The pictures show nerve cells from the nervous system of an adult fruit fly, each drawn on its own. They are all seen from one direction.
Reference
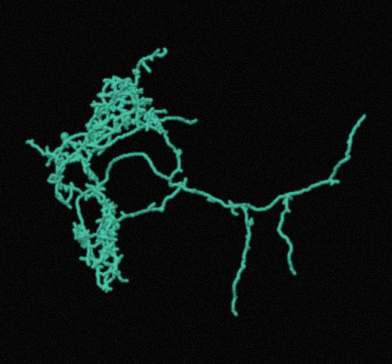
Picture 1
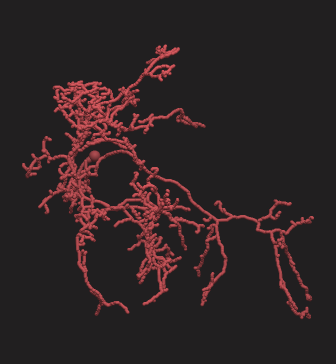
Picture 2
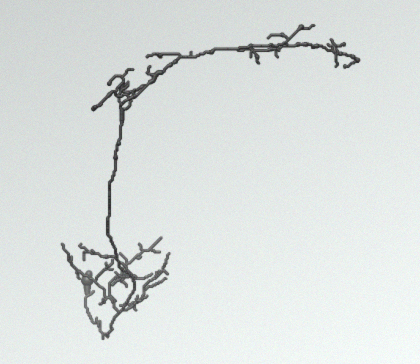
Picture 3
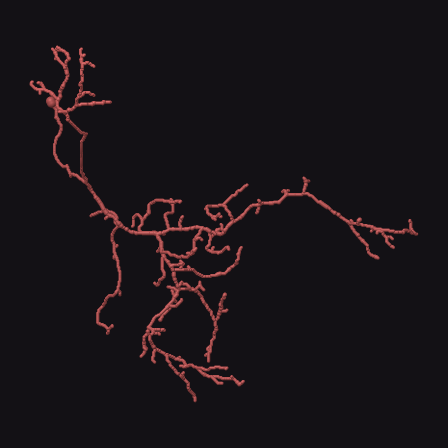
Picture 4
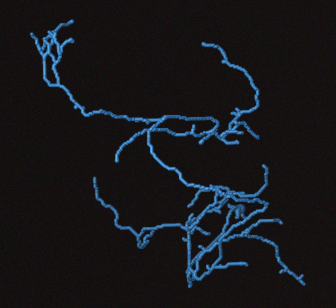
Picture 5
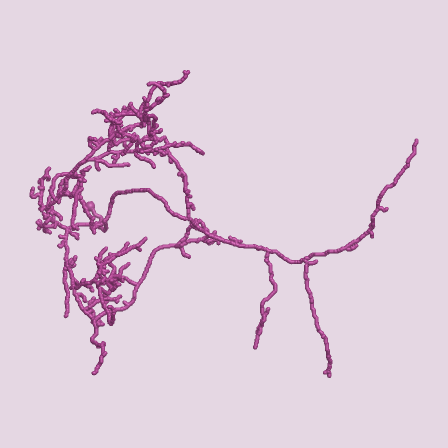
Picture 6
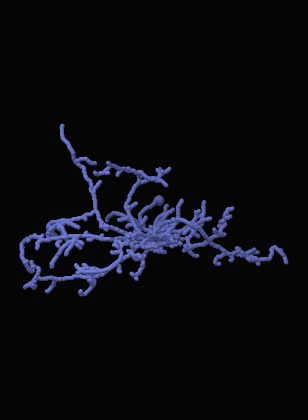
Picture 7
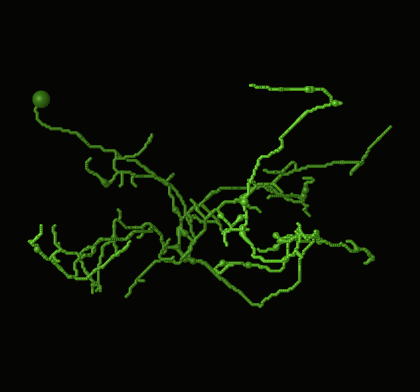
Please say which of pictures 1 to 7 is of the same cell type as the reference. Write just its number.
5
